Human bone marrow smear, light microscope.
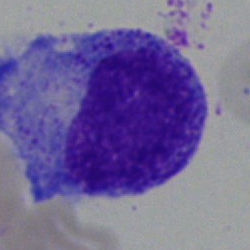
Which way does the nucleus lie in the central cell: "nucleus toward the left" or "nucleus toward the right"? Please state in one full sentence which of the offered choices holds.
Most of the cytoplasm lies to the left of the nucleus.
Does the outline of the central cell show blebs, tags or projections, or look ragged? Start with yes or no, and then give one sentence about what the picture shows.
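Yes. The cell outline on the left side is irregular and ragged.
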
